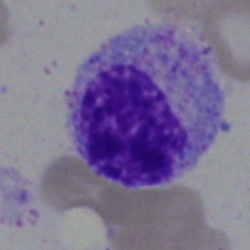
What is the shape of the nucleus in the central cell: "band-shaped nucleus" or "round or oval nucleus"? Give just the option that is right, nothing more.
Round or oval nucleus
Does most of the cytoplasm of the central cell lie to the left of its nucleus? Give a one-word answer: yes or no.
No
